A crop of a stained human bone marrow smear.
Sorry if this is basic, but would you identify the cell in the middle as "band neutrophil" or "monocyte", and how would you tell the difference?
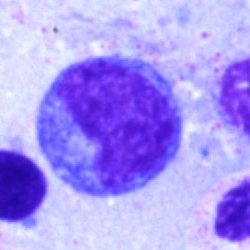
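It is a monocyte. Its nucleus lies off-centre toward the upper right of the cell and is indented on its left side. The cytoplasm is blue, with a paler zone lying against the nucleus on the left.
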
